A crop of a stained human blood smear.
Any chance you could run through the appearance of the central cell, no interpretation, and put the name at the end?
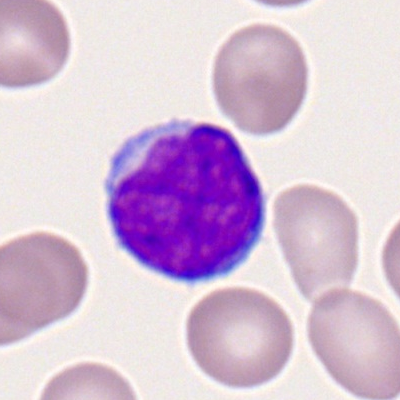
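First, the outline is roughly round. Now the chromatin: dark purple and clumped, with paler patches between the clumps. Around it runs a scant pale blue rim of cytoplasm, widest at the upper left, and no vacuoles are seen there. Put together, you have a lymphocyte.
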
